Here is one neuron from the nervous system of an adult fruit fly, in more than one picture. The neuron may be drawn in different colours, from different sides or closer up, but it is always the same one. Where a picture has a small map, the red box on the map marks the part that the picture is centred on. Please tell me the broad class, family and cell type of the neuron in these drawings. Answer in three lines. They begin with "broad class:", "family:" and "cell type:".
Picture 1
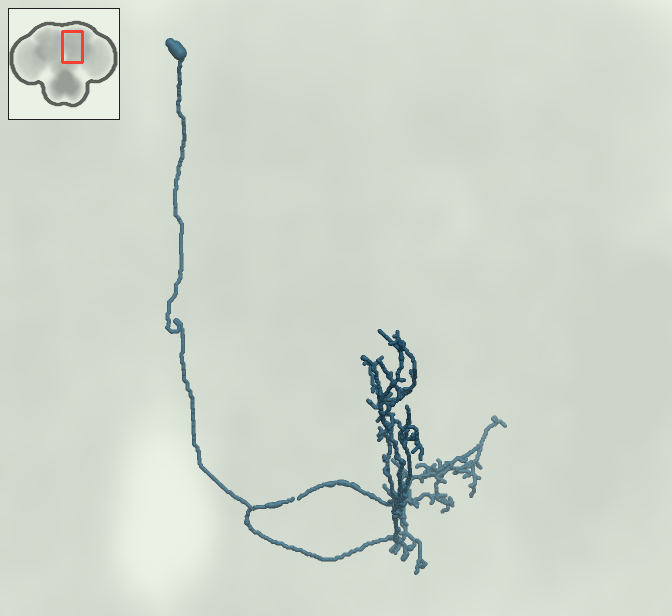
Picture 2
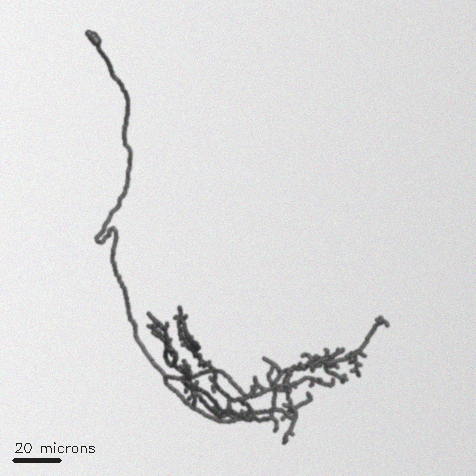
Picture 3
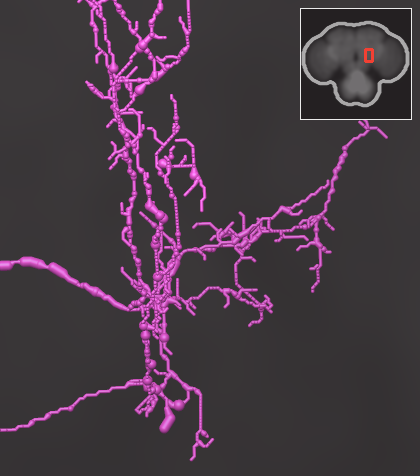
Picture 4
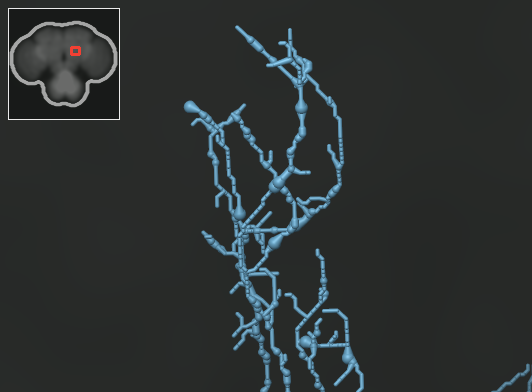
broad class: central-brain intrinsic neuron
family: hemilineage DM1_antero_ventral
cell type: WED183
